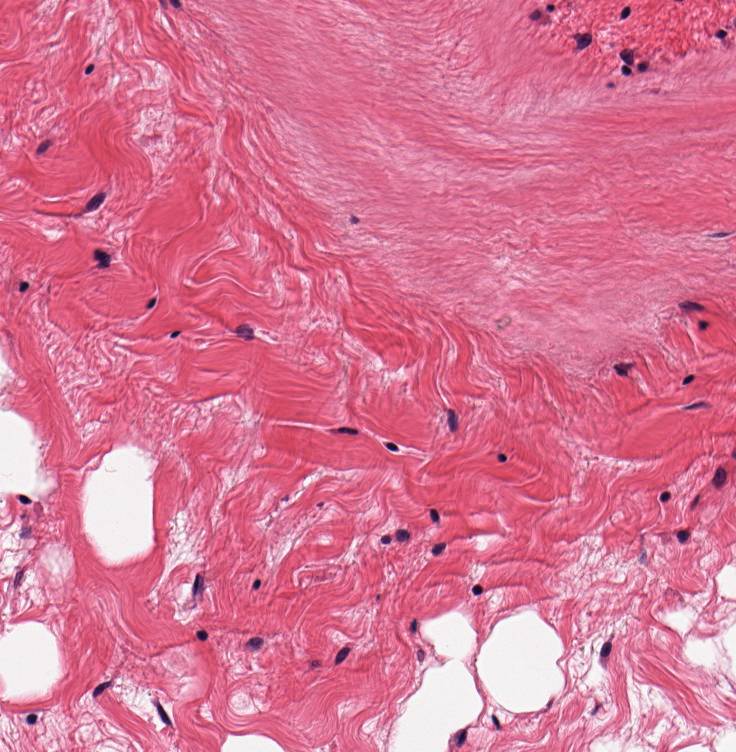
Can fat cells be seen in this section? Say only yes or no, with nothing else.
Yes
